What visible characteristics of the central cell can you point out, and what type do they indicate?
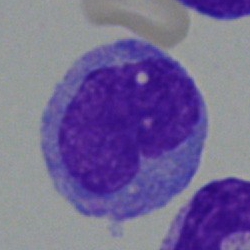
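Nucleus notched on the lower right, giving a kidney shape. Chromatin deep purple, finely stippled. Cytoplasm a moderate rim, widest at lower right. Small pale bleb projecting from the bottom edge of the cell. Name: monocyte.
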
